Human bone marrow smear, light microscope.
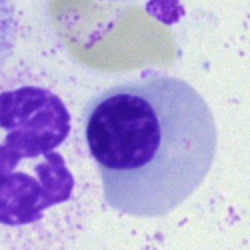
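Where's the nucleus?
Off-centre, over toward the left side.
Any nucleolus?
None clearly visible.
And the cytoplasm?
Largely free of granules, and no vacuoles.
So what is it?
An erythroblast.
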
